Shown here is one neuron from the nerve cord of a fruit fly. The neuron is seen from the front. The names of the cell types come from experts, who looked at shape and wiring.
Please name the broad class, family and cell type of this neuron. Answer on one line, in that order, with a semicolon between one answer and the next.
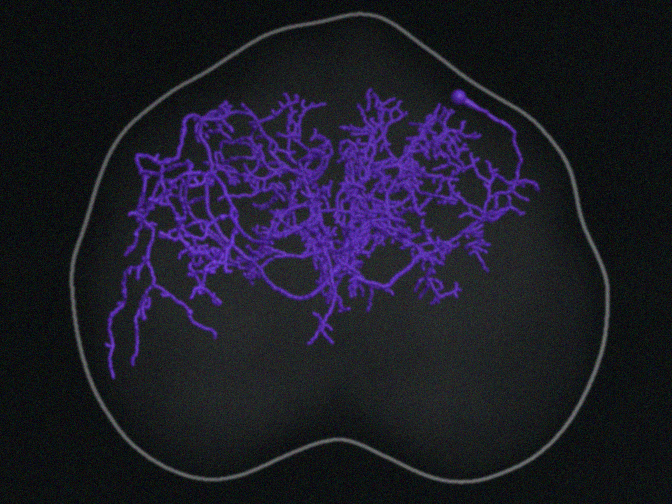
ascending neuron; hemilineage 18B; AN18B002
